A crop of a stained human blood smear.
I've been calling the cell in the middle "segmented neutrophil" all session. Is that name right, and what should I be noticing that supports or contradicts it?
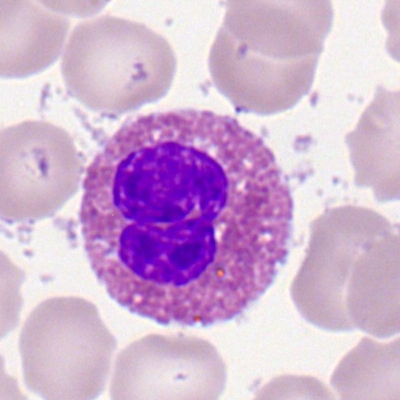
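The granules are what you notice: coarse and pink-orange, packed into the abundant cytoplasm that surrounds the nucleus on all sides.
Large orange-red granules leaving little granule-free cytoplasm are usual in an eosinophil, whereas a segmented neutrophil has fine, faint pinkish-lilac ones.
The nucleus has two lobes, lying one above the other.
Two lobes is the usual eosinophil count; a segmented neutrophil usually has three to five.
The chromatin, dark purple and coarsely clumped, goes with the eosinophil too.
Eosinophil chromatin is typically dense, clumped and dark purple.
The outline is round and smooth. So not a segmented neutrophil; it's an eosinophil.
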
